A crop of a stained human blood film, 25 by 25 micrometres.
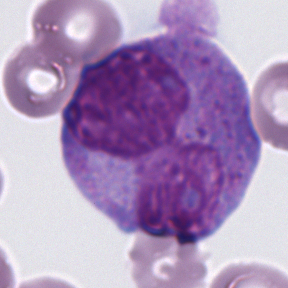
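Atypical promyelocyte in a stained peripheral blood smear: a roughly round cell with a smooth edge. Its dark purple chromatin forms a lacy, strand-like pattern rather than solid dense clumps. Fine purple dots are scattered through the cytoplasm, most easily seen on the upper right side. A small, pale purple rounded blob sits against the top edge of the cell.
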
